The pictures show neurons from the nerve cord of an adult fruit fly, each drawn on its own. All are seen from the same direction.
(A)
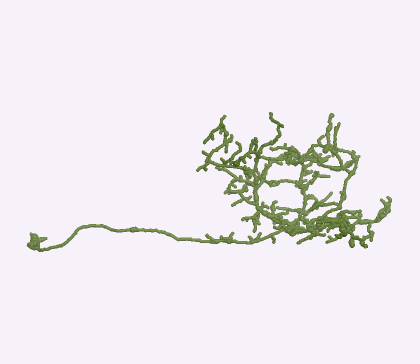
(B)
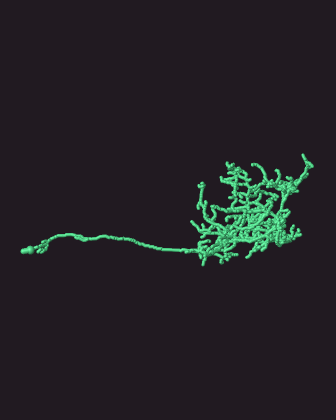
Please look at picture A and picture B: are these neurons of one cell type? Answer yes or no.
no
